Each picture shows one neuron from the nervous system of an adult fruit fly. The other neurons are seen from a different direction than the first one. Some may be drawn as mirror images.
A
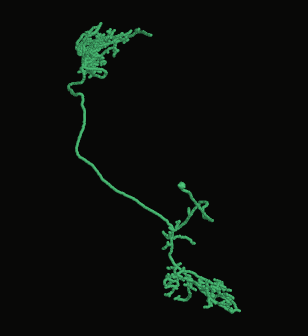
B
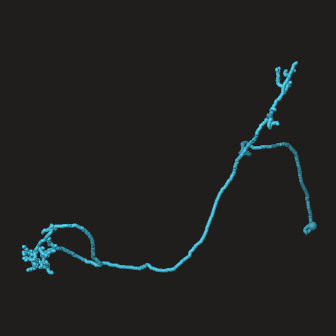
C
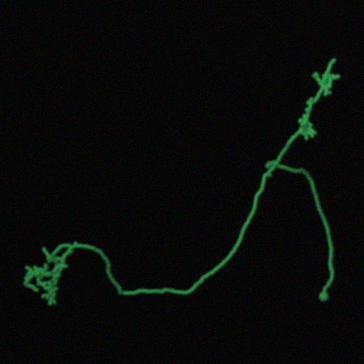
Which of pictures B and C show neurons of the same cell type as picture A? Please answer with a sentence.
None of them is of the same cell type.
